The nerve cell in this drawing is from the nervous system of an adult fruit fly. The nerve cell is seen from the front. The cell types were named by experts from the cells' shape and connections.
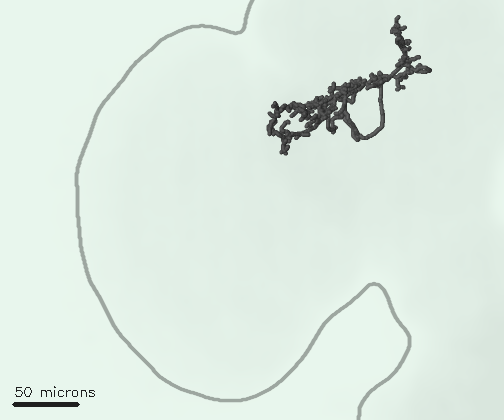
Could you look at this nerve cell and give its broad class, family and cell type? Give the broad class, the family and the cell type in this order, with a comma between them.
central-brain intrinsic neuron, hemilineage VPNp&v1_ventral, PLP157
